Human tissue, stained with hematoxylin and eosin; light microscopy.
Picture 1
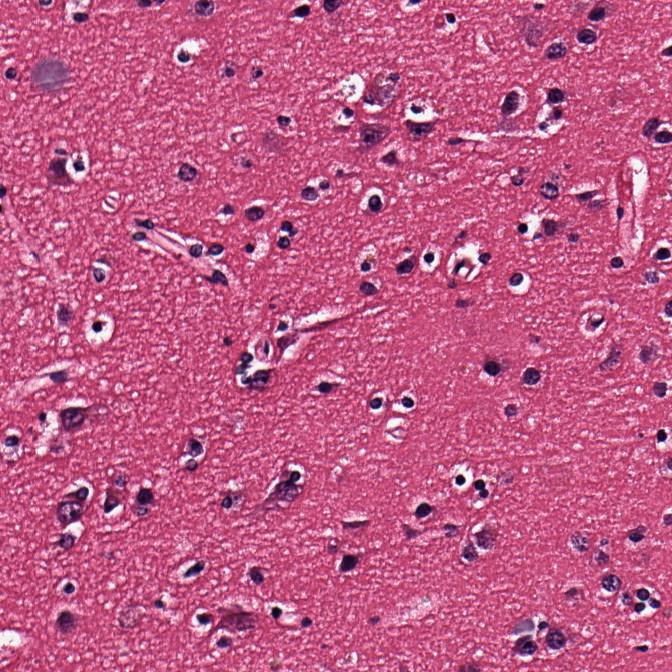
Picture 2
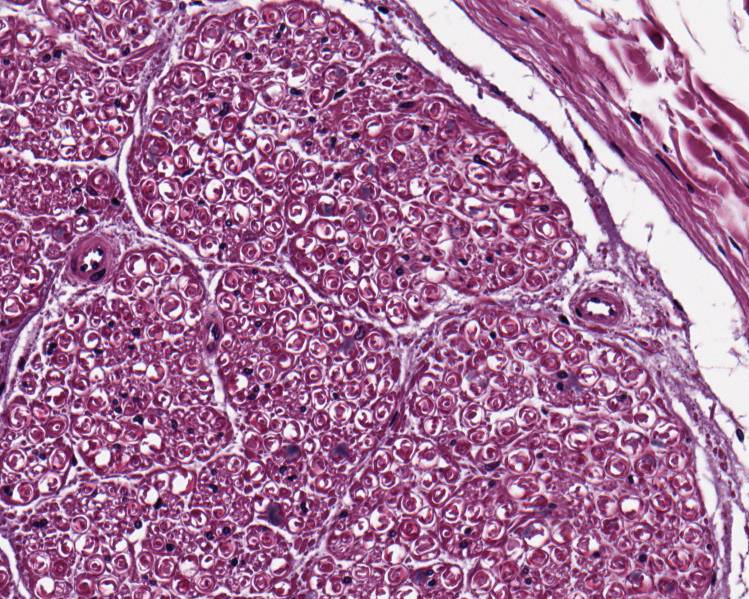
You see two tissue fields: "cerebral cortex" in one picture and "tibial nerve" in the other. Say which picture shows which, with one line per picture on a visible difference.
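Picture 1 shows tissue from the cerebral cortex. Most nuclei are small, round and darkly stained.
Picture 2 shows tissue from the tibial nerve. Small dark elongated nuclei are scattered sparsely among the fibre profiles inside the bundles.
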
